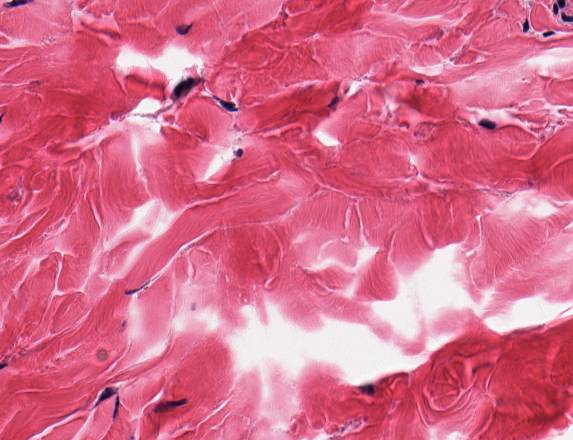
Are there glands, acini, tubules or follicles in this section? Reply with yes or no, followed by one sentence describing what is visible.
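No. No epithelium or glands are present anywhere in the field.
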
